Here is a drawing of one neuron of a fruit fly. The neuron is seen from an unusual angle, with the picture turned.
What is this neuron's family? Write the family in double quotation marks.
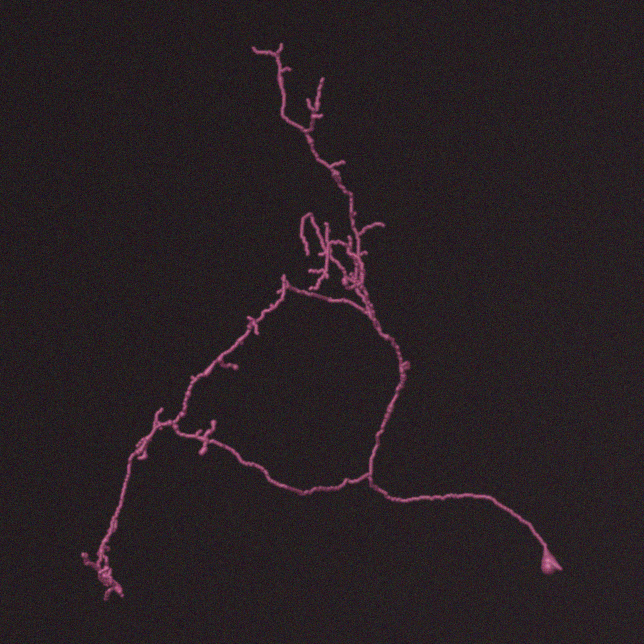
"hemilineage SLPad1_posterior"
